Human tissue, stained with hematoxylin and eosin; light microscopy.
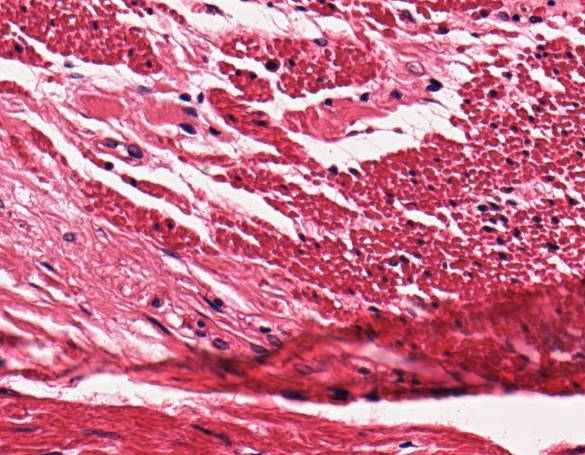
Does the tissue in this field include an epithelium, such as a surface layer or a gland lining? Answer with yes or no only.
No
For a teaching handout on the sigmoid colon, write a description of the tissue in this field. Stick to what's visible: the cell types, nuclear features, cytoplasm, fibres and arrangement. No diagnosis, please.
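Most of the upper and right part is packed with red blood cells, with a few small dark nuclei dotted among them up at the top right. Over at the left middle there's loose, pale pink fibrillar tissue holding a few spindle-shaped nuclei. Along the bottom, a band of dense pink fibrous tissue with elongated nuclei runs horizontally.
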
